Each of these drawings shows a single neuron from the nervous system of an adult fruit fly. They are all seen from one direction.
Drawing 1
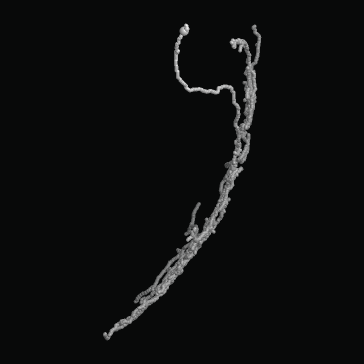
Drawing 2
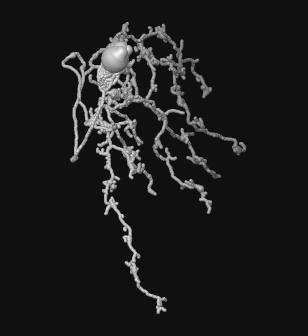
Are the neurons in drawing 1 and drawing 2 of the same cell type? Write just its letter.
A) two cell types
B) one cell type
A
